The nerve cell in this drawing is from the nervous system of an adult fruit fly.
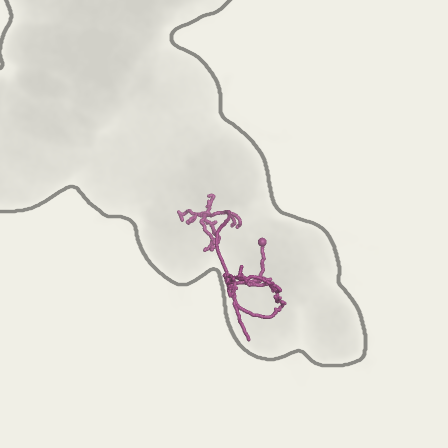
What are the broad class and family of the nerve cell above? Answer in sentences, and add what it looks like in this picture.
This is a nerve-cord intrinsic neuron. The family is hemilineage 17A. Its cell body lies in the middle of the picture. As drawn here it is taller than it is wide.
